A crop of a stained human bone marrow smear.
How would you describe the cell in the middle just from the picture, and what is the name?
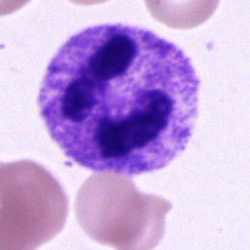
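Three lobes make up the nucleus, with no nucleoli visible. The chromatin is dense and stains dark purple. The cytoplasm is plentiful and lilac-purple. Cell type: segmented neutrophil.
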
